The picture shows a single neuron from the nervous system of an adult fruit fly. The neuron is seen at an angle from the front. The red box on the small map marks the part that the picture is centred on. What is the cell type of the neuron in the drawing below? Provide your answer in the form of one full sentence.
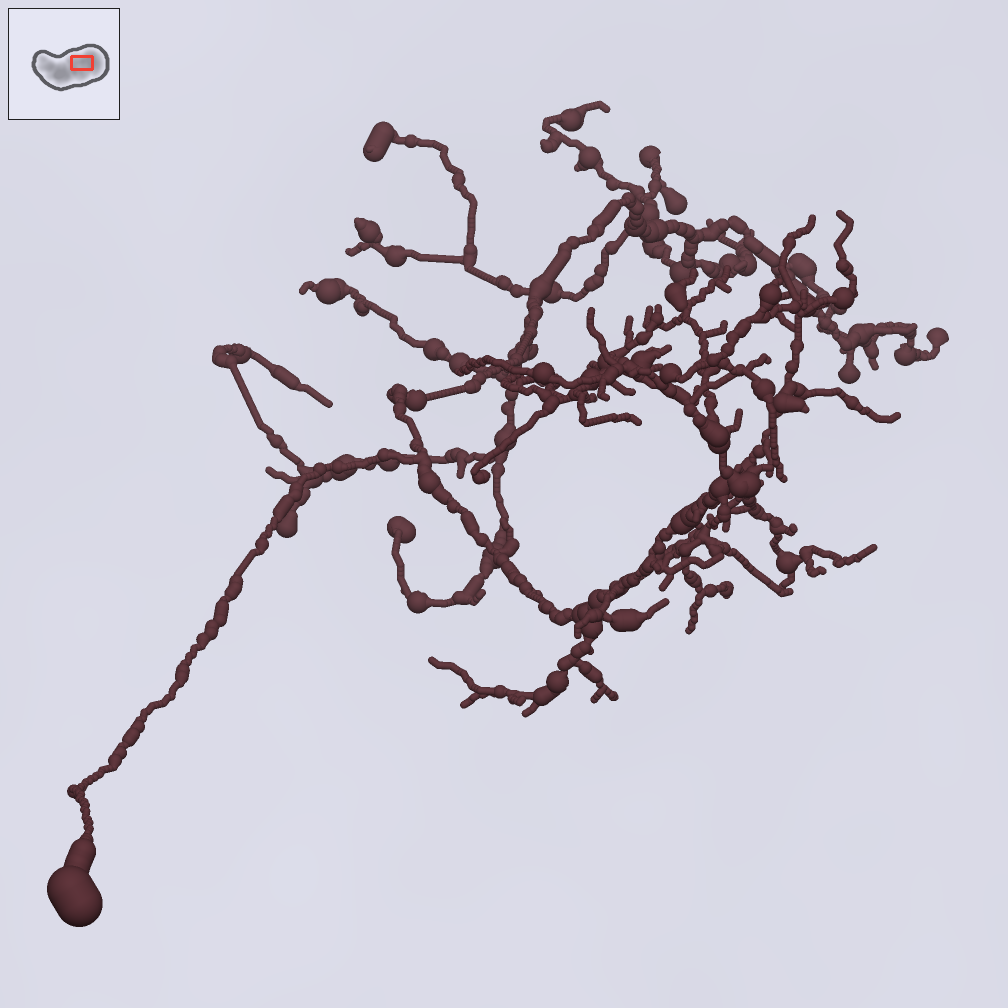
The neuron is typed under the name FB4R.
